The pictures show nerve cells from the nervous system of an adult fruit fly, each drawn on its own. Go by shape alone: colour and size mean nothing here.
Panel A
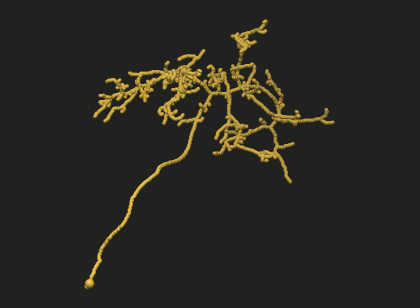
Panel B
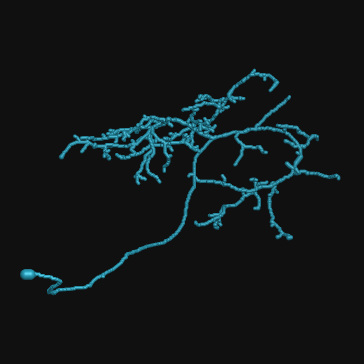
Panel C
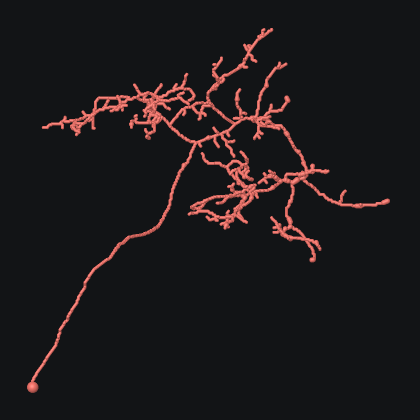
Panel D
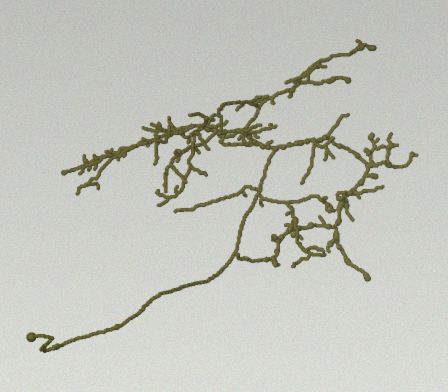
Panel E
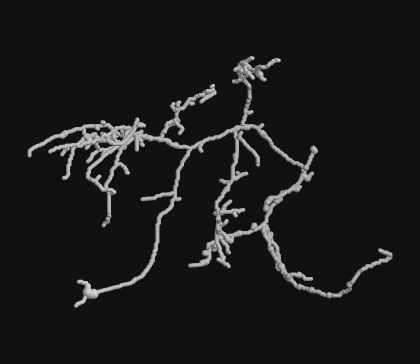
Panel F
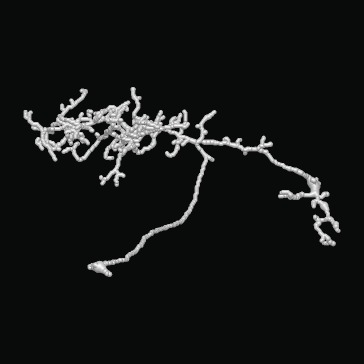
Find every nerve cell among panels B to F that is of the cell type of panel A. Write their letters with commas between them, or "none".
B, C, D, E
